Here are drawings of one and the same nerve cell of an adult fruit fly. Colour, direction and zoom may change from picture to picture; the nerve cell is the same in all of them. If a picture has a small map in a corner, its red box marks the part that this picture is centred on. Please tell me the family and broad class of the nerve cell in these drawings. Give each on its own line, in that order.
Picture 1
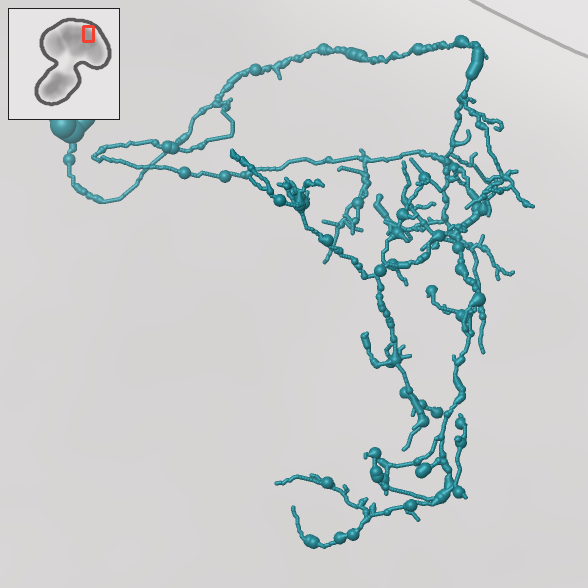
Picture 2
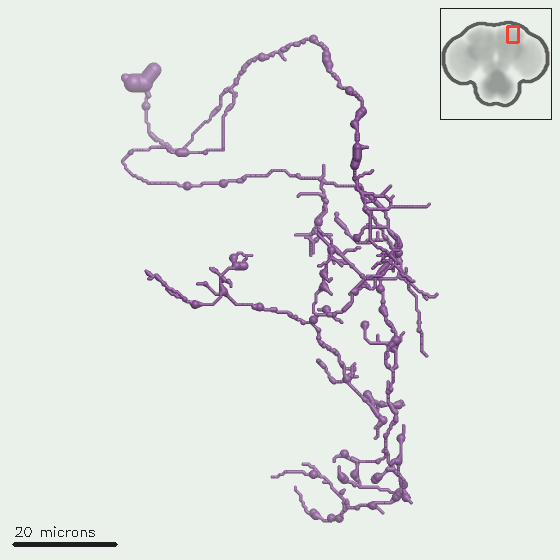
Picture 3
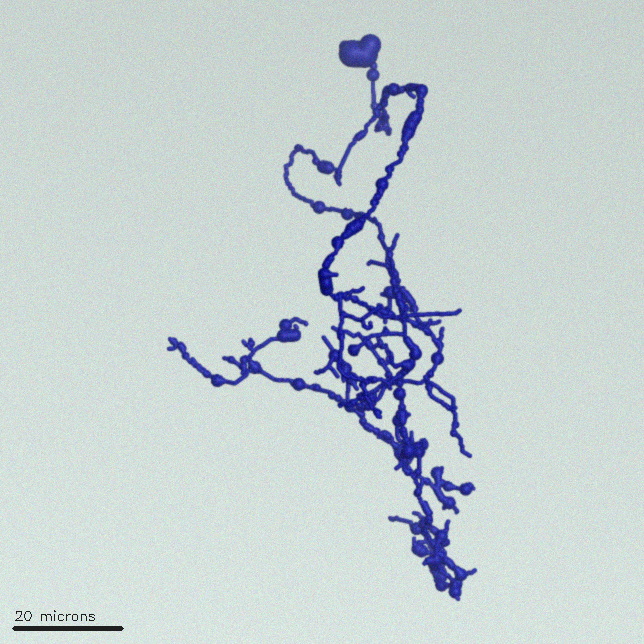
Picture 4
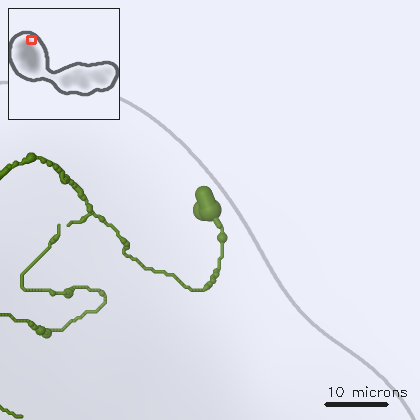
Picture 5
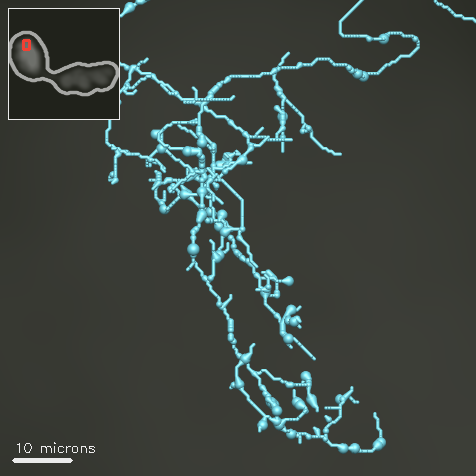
hemilineage SLPpm1
central-brain intrinsic neuron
